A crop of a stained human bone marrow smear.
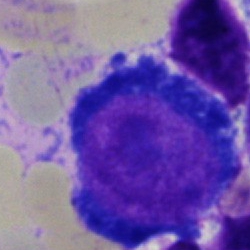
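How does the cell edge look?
Bumpy, with many small rounded blebs budding around the border.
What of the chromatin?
Fine and evenly spread, not clumped.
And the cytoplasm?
Deep blue, darker than the nucleus, which it rims on all sides.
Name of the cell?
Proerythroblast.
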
